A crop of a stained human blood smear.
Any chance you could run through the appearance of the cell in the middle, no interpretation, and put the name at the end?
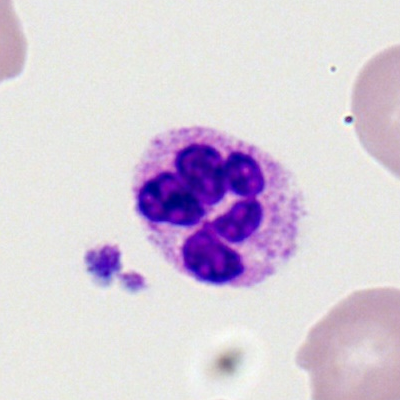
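Outline: roughly round, with a slightly uneven edge. Nucleus: split into at least five separate lobes, none of which shows a visible nucleolus. Cytoplasm: many fine, small pinkish-violet granules. The cell is a segmented neutrophil.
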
